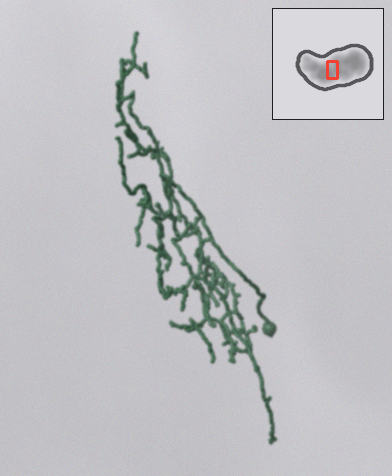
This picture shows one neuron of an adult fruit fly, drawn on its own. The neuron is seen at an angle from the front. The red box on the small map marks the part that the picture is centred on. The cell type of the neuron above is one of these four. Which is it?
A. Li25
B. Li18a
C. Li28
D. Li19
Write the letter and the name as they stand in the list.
B. Li18a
